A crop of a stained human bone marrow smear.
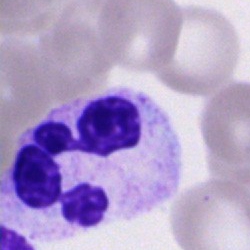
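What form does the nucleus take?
It is divided into four separate lobes, with dark purple, coarsely clumped chromatin.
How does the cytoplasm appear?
Abundant and pale pinkish-lilac, containing fine, faint lilac granules.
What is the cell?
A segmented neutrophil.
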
